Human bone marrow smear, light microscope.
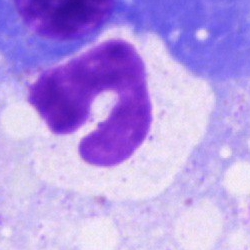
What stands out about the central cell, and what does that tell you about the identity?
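Look at how the nucleus curves into a horseshoe, its two ends almost touching at the lower left. Its chromatin is dense and dark purple all through. There's plenty of cytoplasm, very pale and nearly colourless, with a few fine pinkish-purple granules scattered in it. So this is a band neutrophil.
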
